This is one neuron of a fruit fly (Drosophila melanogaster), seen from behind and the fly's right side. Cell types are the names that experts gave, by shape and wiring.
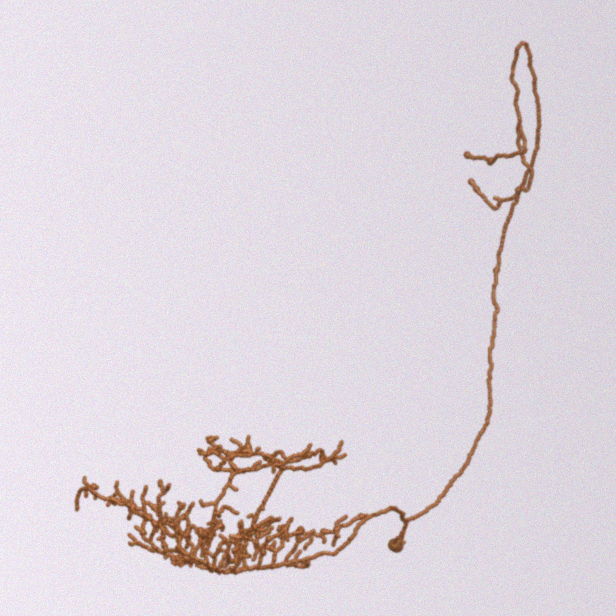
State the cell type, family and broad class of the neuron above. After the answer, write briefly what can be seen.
The cell type is MeLo1. The family is MeLo. It is an optic-lobe intrinsic neuron. Dozens of branch ends can be seen. In this view it is about as wide as it is tall.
